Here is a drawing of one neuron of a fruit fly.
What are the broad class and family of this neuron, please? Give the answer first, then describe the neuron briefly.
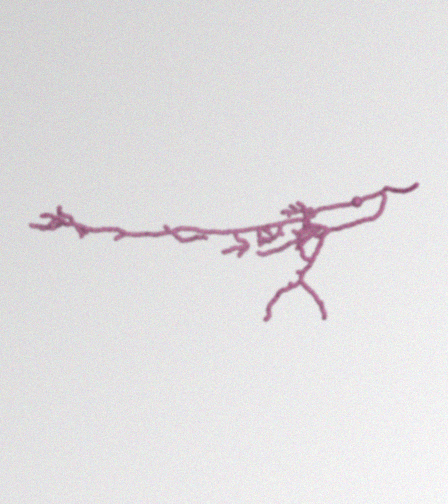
It is a sensory neuron entering the nerve cord. Its family is called class mechanosensory proprioceptive. As drawn here it is more than twice as wide as it is tall.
